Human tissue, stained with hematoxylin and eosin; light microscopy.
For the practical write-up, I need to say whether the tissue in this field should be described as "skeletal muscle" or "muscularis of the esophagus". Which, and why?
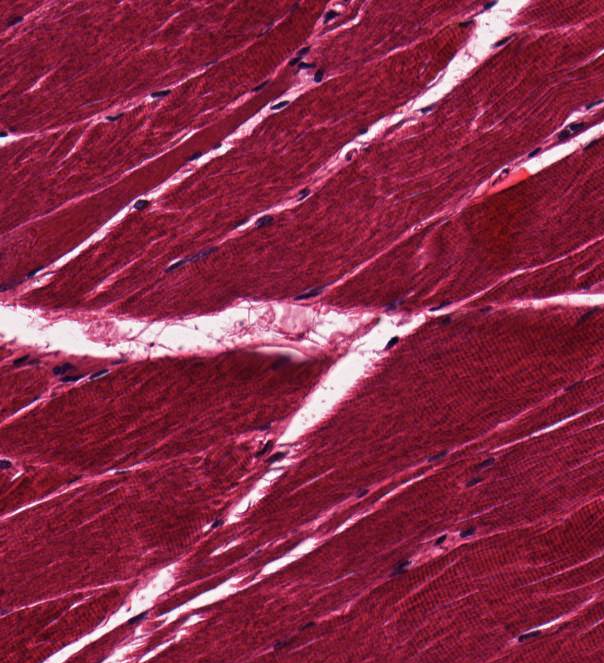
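This is skeletal muscle. Its dark, flattened, elongated nuclei lie at the edges of the fibres.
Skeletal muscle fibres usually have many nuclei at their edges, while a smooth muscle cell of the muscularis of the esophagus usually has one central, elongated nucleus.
Long parallel fibres run diagonally from lower left to upper right.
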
